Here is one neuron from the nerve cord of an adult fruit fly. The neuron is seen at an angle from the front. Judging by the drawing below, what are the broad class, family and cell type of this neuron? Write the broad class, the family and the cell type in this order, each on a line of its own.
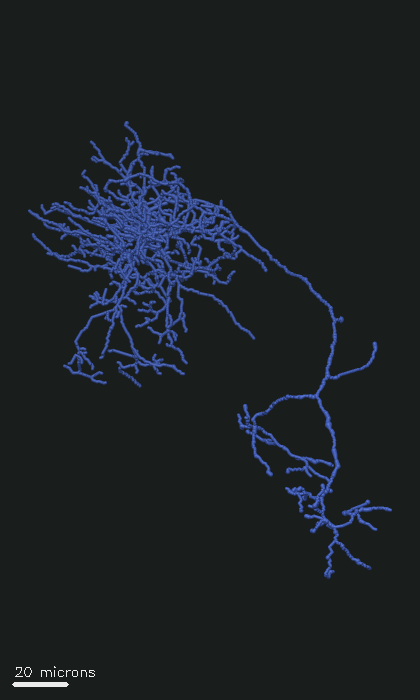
nerve-cord intrinsic neuron
hemilineage 02A
IN02A010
